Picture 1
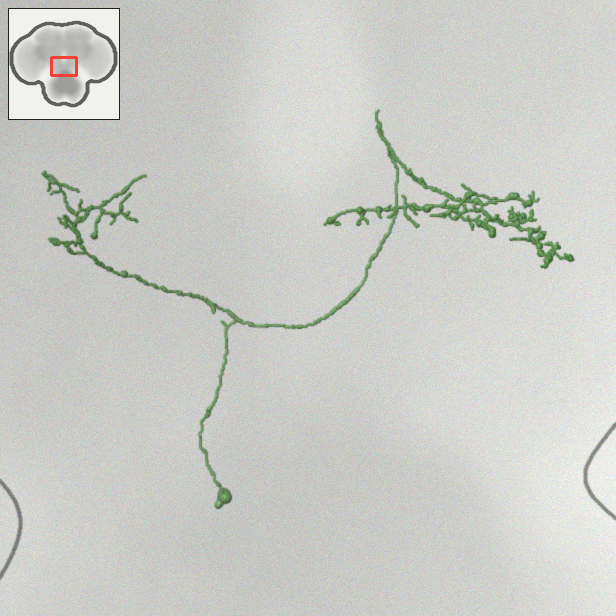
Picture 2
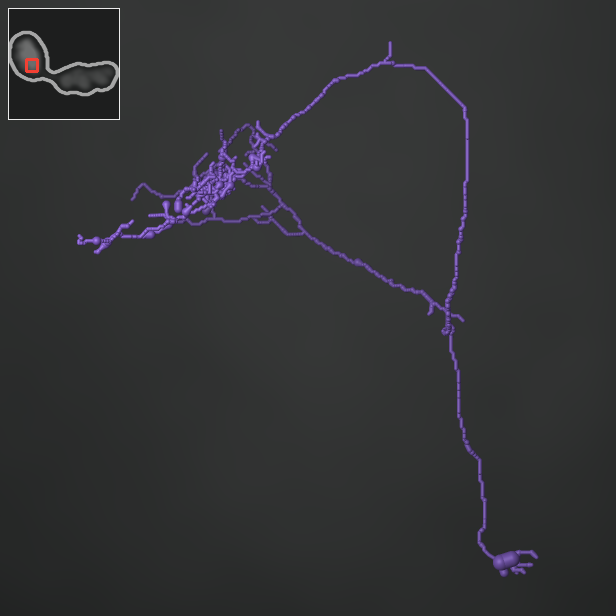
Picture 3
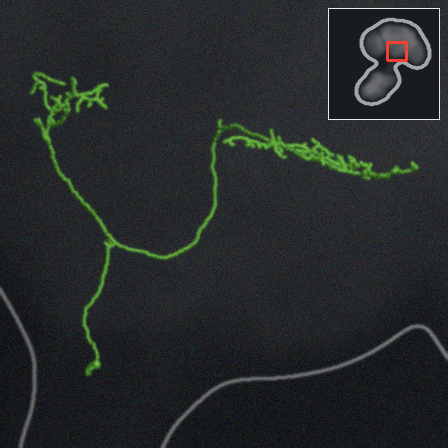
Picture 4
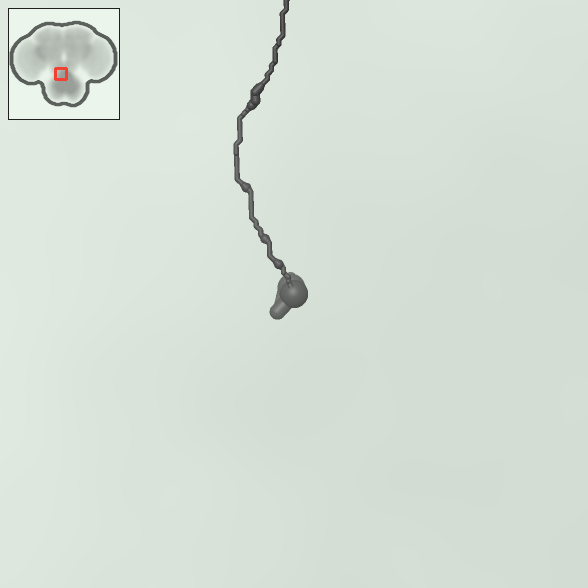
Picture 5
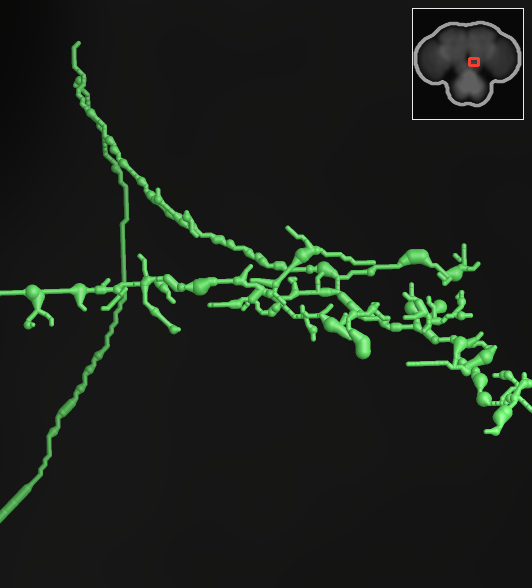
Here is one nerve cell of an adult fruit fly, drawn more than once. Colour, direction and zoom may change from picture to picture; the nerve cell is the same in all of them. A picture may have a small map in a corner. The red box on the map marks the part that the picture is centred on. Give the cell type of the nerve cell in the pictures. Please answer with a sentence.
The cell type is AMMC007.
